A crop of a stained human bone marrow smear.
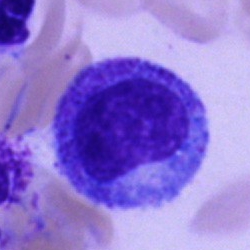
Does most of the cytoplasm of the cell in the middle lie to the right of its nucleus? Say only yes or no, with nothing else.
Yes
